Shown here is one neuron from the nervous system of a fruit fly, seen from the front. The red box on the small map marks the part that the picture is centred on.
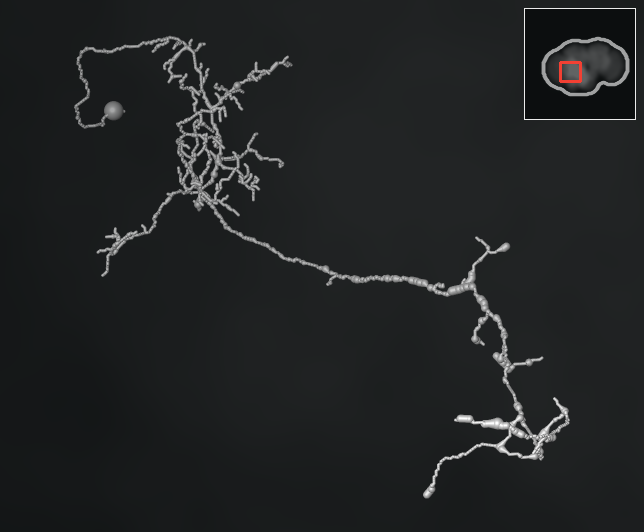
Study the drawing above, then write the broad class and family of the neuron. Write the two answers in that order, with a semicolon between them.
nerve-cord intrinsic neuron; hemilineage 19A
